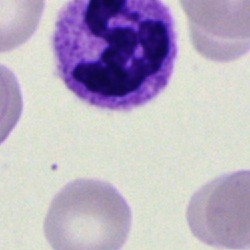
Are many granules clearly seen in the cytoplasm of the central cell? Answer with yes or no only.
Yes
